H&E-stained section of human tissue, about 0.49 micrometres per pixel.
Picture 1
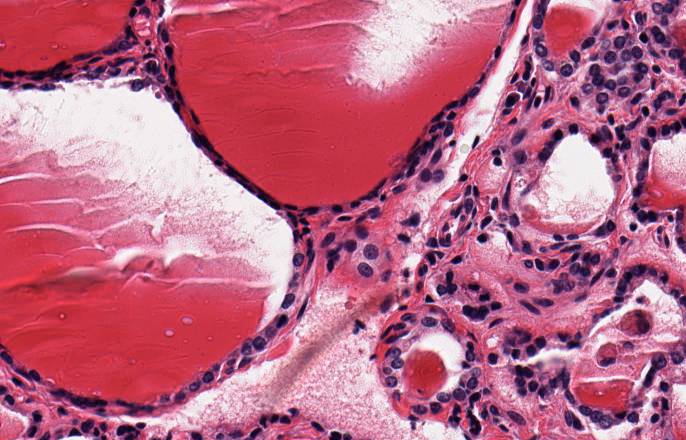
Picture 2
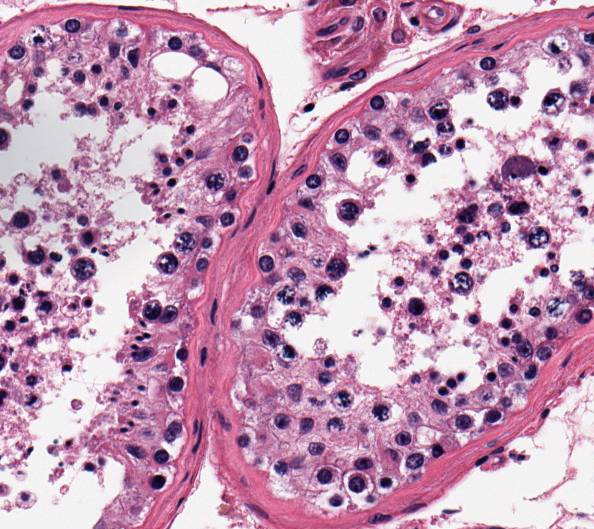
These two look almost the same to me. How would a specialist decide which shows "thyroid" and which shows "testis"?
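What I'm seeing is thyroid in picture 1 and testis in picture 2. The thyroid shows a few very large follicles, left and upper centre, lined by flattened cells with elongated dark nuclei, and many much smaller ones on the right, with cuboidal cells, round nuclei and pink cytoplasm. The testis tubules have thick, layered, deep pink fibrous walls with flattened, elongated dark nuclei running parallel; large round cells with coarse, clumped, dark chromatin are scattered in the epithelium, and numerous small cells with compact, round, dark nuclei lie mostly toward the centre.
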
